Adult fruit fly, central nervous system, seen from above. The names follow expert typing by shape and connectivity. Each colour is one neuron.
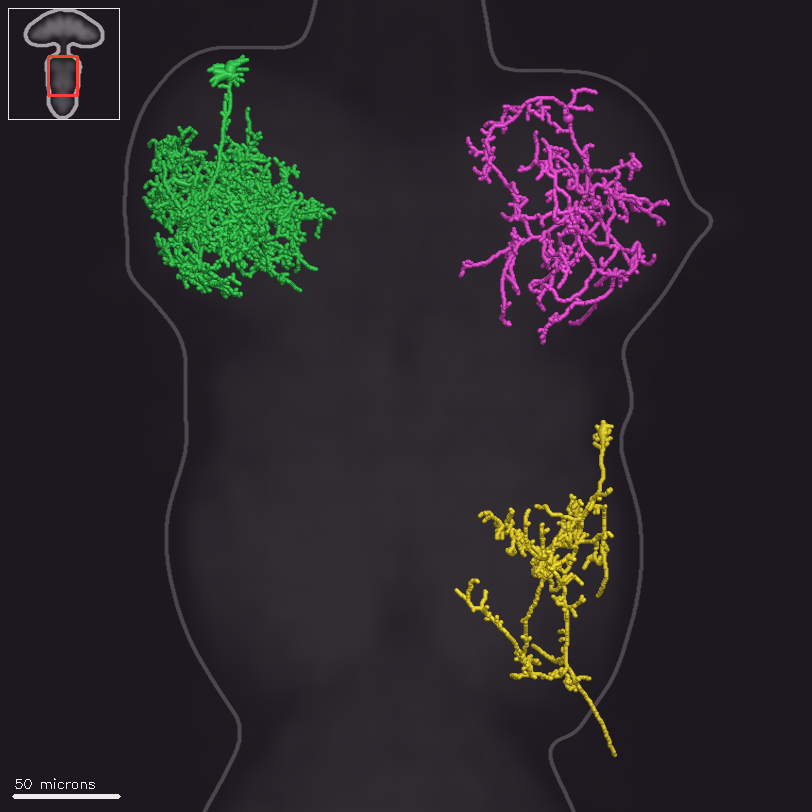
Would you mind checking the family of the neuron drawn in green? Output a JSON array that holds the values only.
["hemilineage 19A"]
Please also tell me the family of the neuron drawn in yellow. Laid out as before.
["hemilineage 15B"]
